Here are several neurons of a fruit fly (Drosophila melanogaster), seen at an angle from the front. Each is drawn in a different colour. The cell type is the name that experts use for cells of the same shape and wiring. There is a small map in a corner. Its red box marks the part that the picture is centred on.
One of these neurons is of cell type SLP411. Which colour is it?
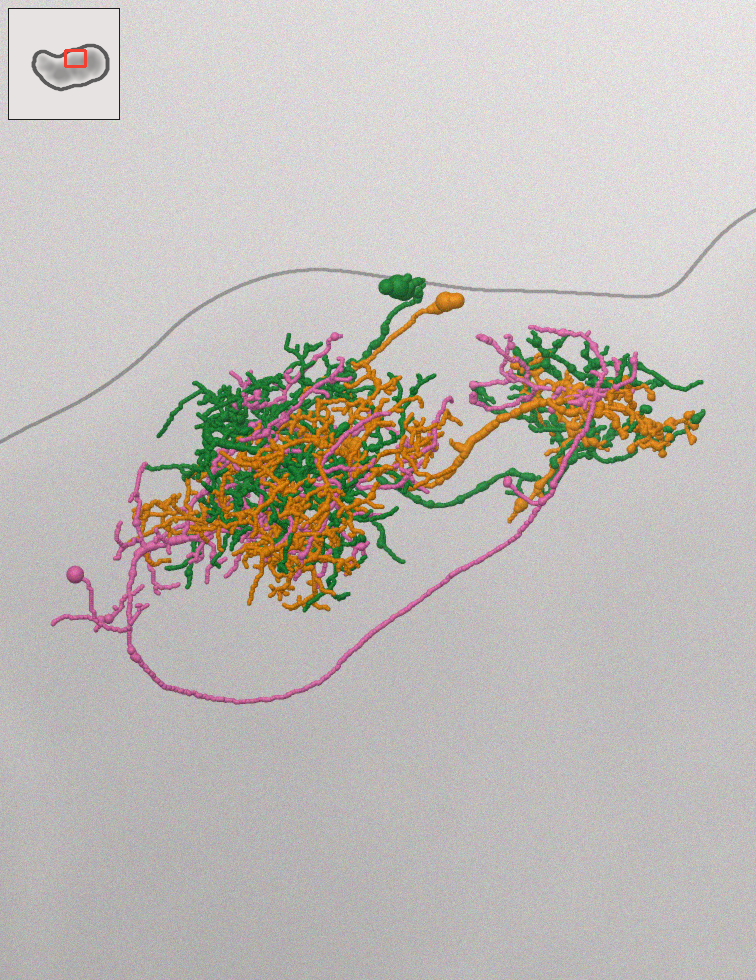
green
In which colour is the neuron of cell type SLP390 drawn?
orange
